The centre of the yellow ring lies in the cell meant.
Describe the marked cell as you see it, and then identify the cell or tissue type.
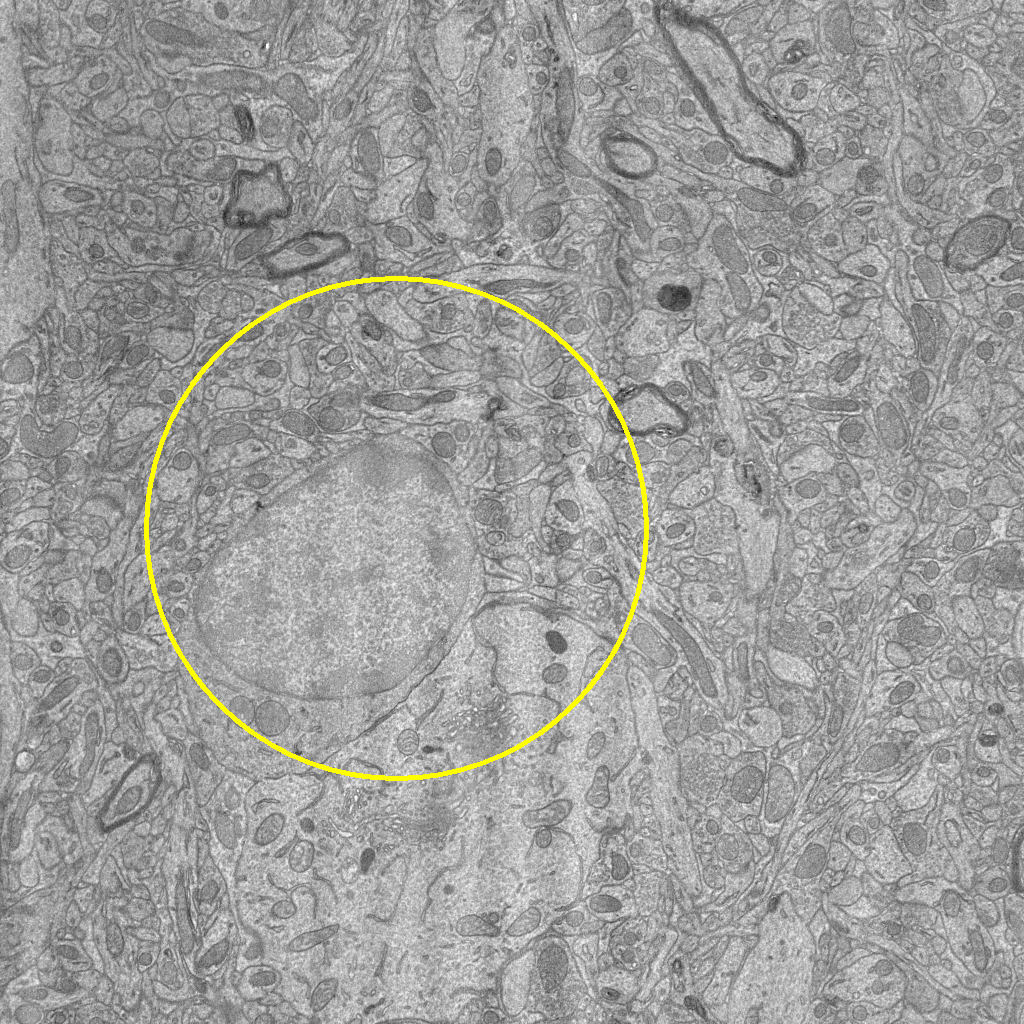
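Big nucleus, round to oval, sitting whole within the ring. Its envelope makes a smooth curve, no deep infoldings. Chromatin's pale and finely dispersed, with only faint darker patches and no thick dark band along the envelope. Nor does any distinct dark nucleolus stand out. An oligodendrocyte, then.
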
